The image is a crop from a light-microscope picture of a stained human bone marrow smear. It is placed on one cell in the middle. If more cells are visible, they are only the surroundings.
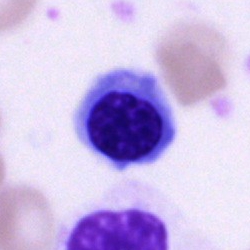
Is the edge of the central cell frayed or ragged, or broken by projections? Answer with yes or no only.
Yes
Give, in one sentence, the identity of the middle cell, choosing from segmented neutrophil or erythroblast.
The crop's centre is taken up by an erythroblast.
